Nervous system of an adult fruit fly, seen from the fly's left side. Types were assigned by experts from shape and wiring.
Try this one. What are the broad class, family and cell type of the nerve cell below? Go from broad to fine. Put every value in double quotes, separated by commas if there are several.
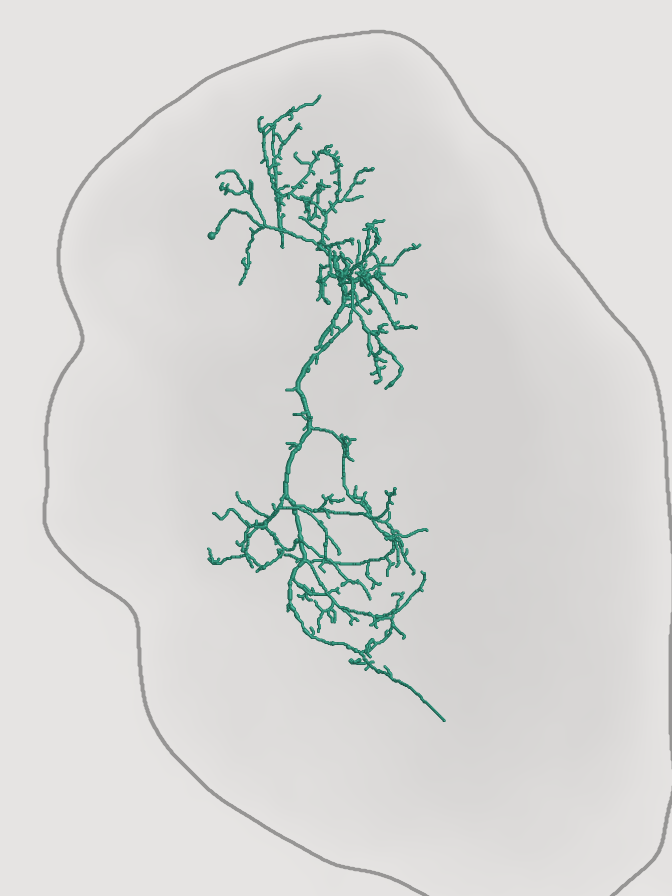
"central-brain intrinsic neuron", "hemilineage VLPd1", "CL022_a"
